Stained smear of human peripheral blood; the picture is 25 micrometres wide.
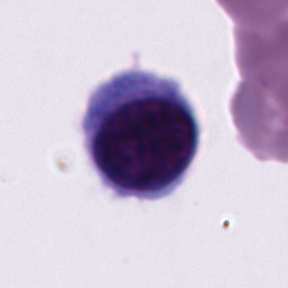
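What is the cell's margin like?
Finely irregular and ragged, on a roughly round cell.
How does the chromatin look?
Dark purple and densely condensed.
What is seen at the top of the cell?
A small thin projection sticking out.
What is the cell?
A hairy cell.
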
